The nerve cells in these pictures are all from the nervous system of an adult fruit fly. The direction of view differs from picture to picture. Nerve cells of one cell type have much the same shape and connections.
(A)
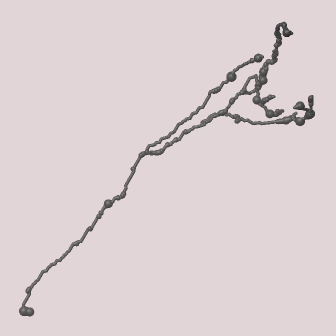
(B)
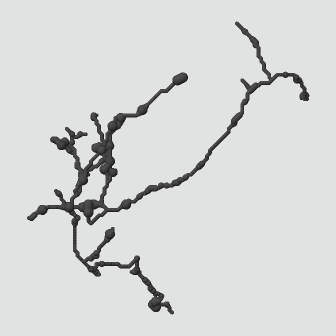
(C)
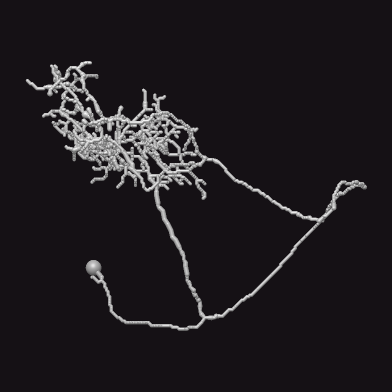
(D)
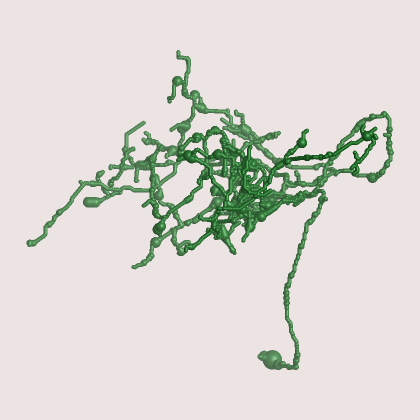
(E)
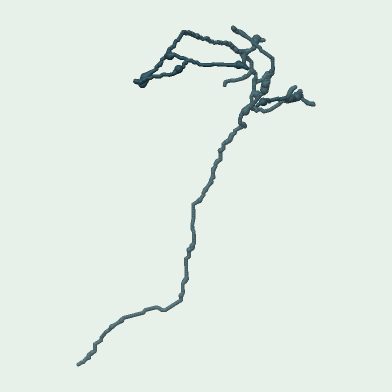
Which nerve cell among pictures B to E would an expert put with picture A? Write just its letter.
E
